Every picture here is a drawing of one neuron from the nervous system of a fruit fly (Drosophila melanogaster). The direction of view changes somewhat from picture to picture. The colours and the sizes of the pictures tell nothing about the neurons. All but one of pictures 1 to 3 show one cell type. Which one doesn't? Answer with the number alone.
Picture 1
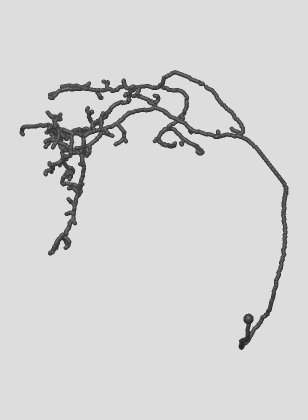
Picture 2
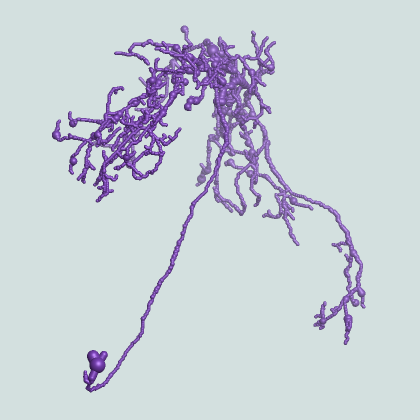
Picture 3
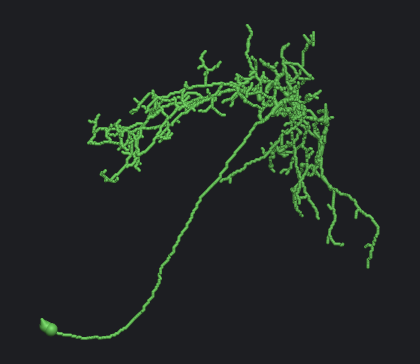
1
